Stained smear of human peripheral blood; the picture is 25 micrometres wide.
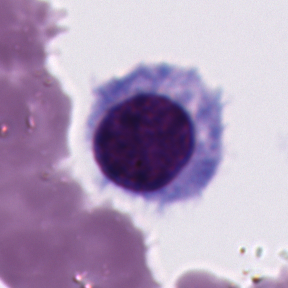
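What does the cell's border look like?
It is irregular and ragged, with many short fine projections.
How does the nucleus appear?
It is round in outline, about 9 micrometres across in a cell about 13 micrometres across; its edge is smooth with no notch or indentation, and its chromatin is dense and dark purple throughout.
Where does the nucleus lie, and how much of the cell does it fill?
It lies toward the lower left and fills about 50% of the cell's area; the band of cytoplasm is widest on its upper right side.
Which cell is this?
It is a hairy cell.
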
